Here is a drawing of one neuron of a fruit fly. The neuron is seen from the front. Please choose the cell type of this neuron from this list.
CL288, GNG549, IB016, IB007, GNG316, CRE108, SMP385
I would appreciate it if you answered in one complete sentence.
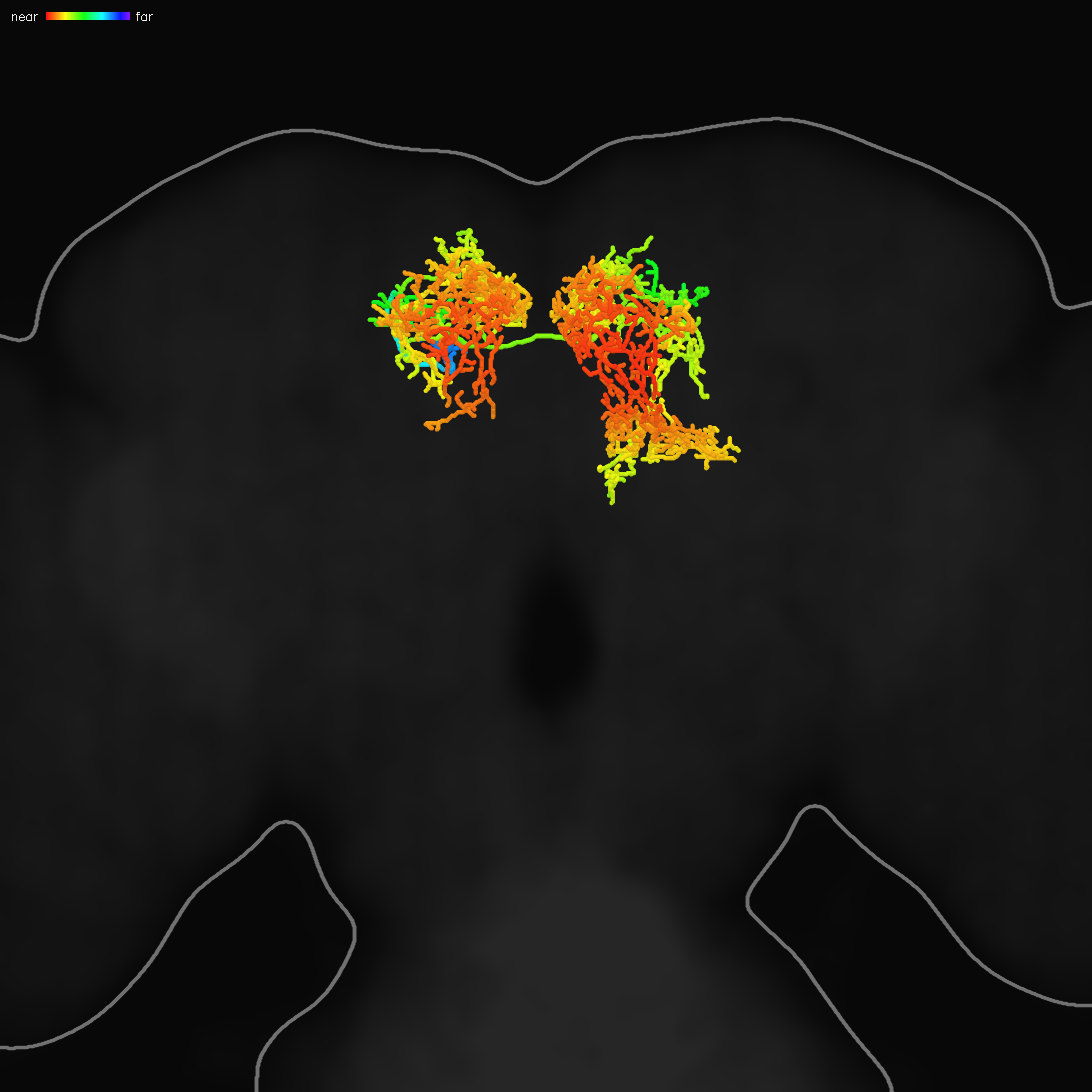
The type of this neuron is the cell type SMP385.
